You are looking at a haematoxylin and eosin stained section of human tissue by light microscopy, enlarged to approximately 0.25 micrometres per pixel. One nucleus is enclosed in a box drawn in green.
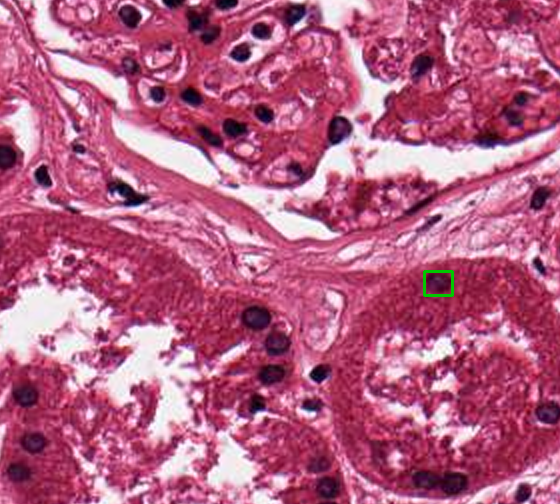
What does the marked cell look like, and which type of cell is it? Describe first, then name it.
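The nucleus is a small, round, dark purple dot that sits toward the outer edge of the cell, near the band of tissue bordering the tubule. The cytoplasm is plentiful, deep red and finely grainy, with no clear border between this cell and its neighbours. On the side facing the tubule centre, the red cytoplasm becomes ragged and breaks up into a pale, irregular lumen. Type of cell: proximal tubule cell.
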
